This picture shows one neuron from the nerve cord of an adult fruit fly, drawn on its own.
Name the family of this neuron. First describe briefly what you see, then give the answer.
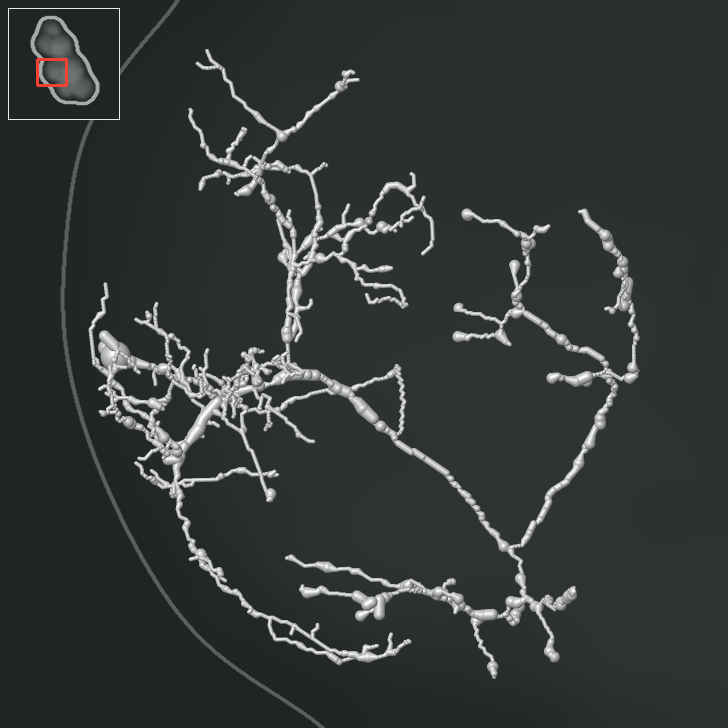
Dozens of branch ends can be seen. In this view it is about as wide as it is tall. This is a nerve-cord intrinsic neuron. Its family is hemilineage 01B.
